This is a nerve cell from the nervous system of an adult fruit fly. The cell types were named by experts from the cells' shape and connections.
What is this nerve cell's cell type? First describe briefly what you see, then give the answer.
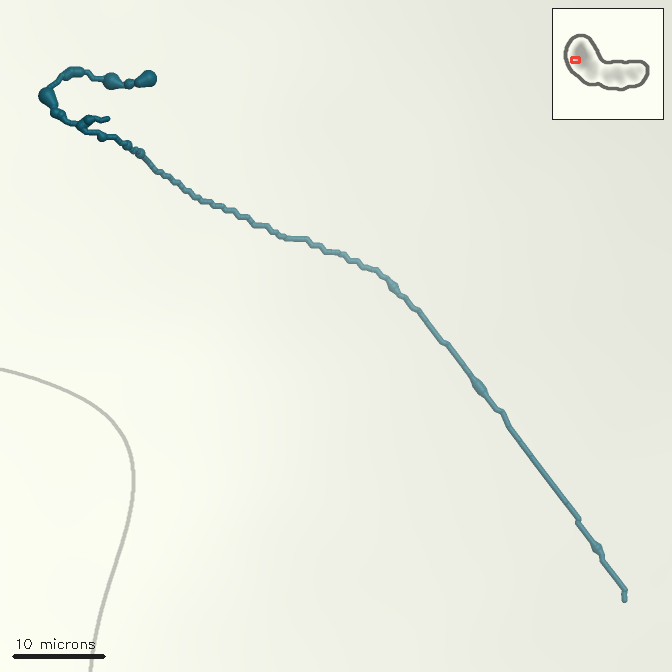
The drawing shows no cell body. By the scale bar it is about 65 microns wide in this view. It has a dozen or fewer branch ends. It is a sensory neuron entering the brain. It is of cell type ORN_VA4.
